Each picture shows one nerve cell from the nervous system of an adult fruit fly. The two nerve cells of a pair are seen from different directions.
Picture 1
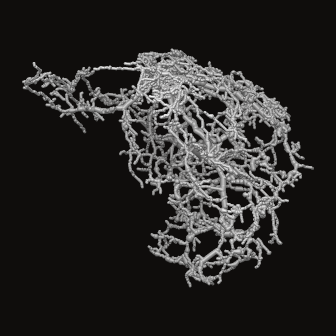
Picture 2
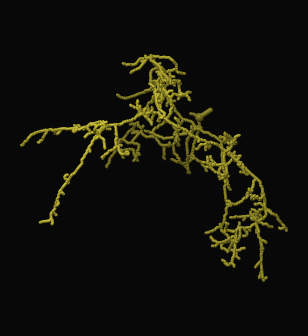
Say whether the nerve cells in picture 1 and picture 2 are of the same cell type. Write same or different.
different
